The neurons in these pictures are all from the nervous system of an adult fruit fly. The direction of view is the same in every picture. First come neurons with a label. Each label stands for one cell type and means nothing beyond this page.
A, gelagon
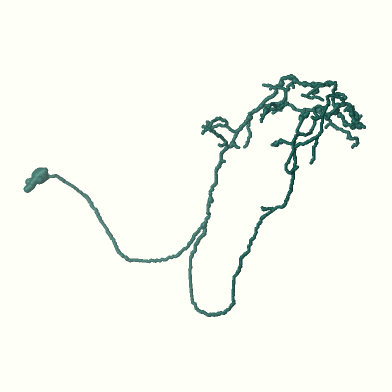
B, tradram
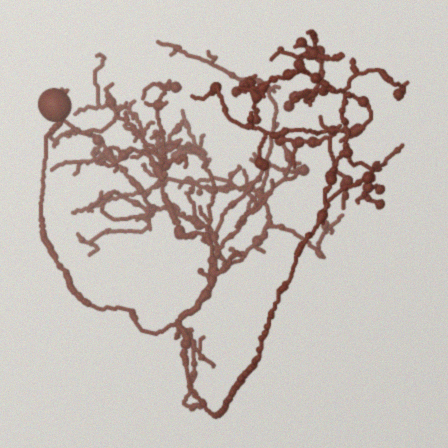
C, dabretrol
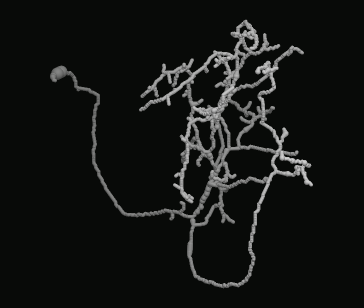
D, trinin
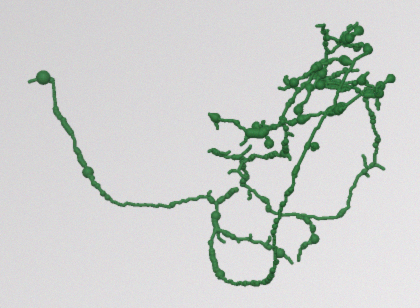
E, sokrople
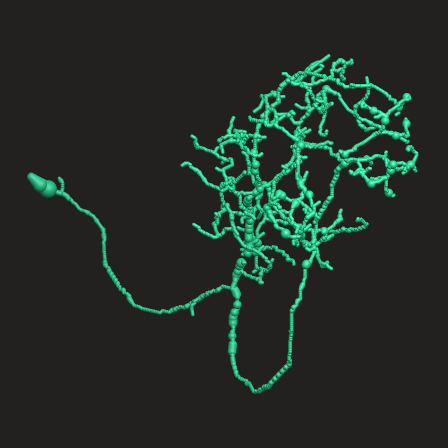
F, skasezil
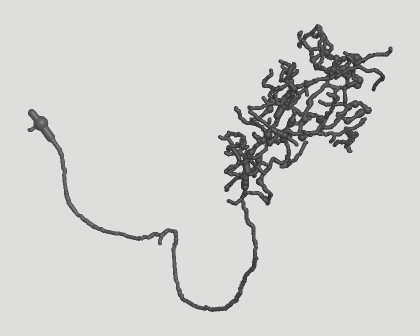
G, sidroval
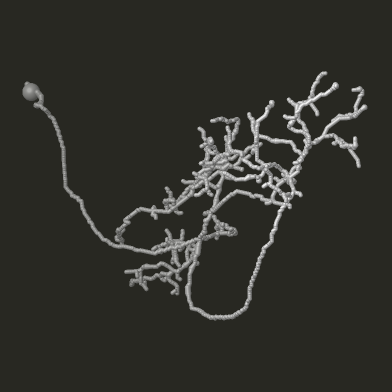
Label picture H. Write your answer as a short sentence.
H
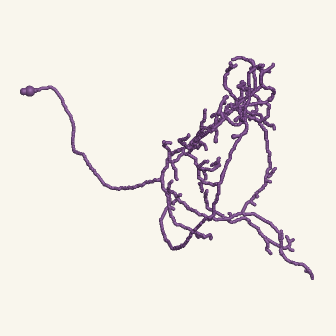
It belongs to trinin.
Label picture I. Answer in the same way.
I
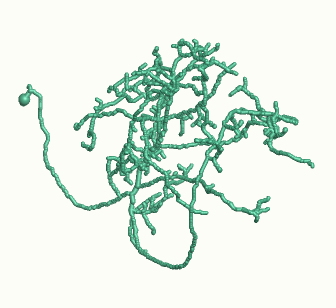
It belongs to dabretrol.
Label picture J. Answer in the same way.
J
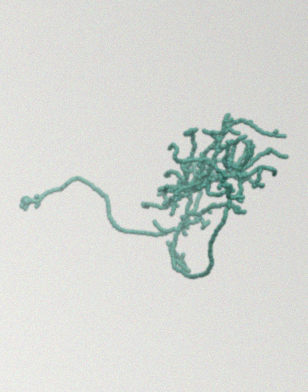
It belongs to sidroval.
